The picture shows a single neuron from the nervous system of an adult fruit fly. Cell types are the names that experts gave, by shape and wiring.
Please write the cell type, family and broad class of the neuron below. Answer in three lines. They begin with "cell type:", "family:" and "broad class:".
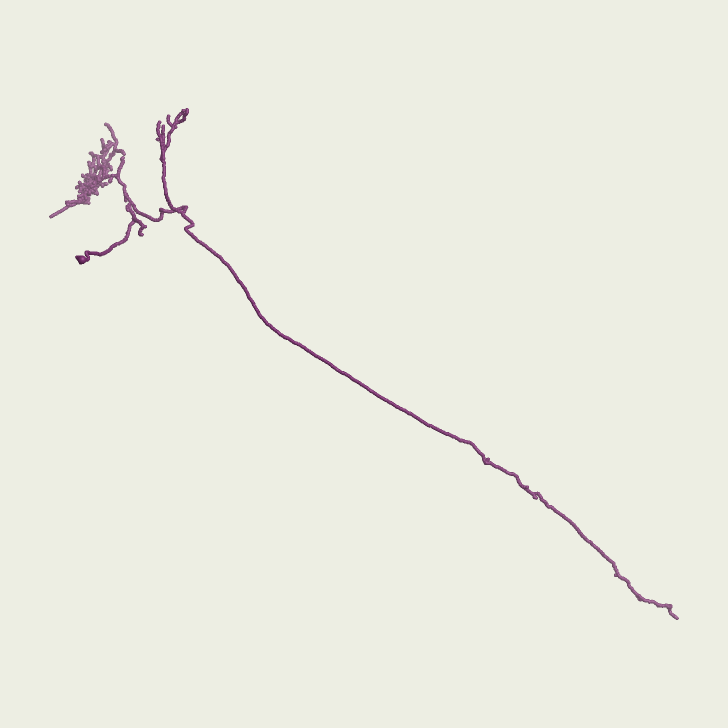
cell type: DNg11
family: hemilineage LB6
broad class: descending neuron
